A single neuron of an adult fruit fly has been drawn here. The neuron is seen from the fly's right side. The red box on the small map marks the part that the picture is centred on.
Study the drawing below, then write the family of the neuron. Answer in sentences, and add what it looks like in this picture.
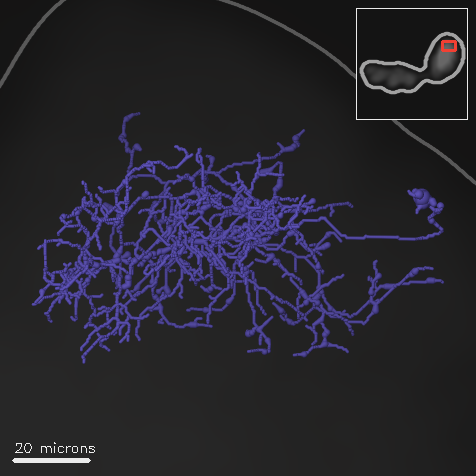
Its family is hemilineage SMPad1. This is a central-brain intrinsic neuron. From left to right in the picture it spans about 110 microns. As drawn here it is wider than it is tall.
